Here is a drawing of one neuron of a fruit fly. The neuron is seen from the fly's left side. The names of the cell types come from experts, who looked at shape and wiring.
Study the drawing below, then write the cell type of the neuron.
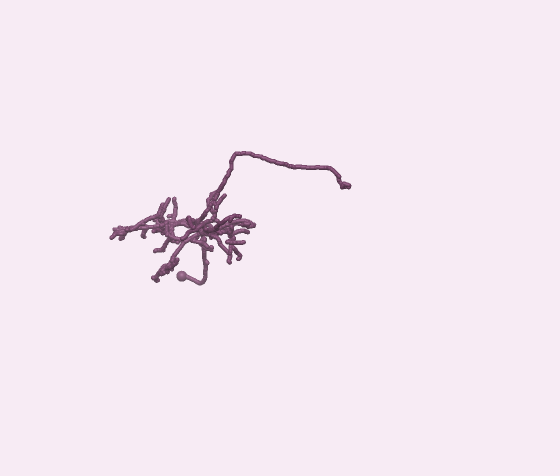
IN08B083_a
